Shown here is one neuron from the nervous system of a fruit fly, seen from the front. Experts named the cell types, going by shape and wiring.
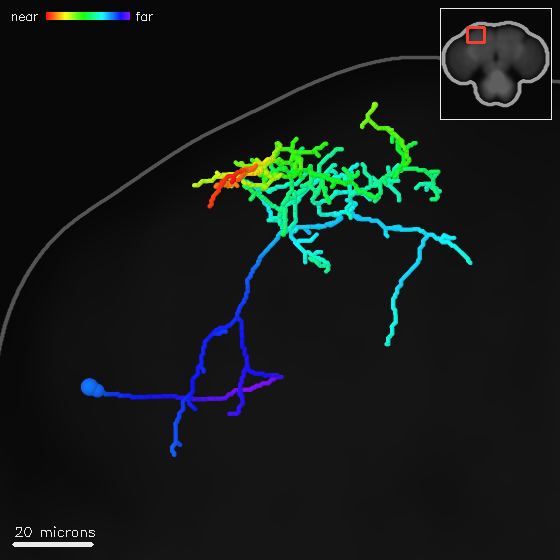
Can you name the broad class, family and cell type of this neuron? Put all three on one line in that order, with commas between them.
central-brain intrinsic neuron, hemilineage SLPpl2, CB2269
